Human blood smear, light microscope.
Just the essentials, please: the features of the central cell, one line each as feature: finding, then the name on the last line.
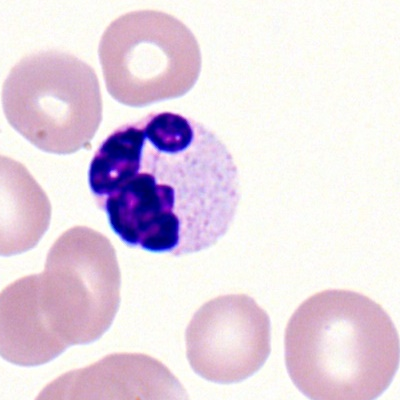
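Lobes: several, separate, making up the nucleus
Arrangement: grouped along the left side, curving in a C shape
Chromatin: dark purple, densely clumped
Granules: fine, faint, pinkish, spread evenly in the cytoplasm
Identification: segmented neutrophil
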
